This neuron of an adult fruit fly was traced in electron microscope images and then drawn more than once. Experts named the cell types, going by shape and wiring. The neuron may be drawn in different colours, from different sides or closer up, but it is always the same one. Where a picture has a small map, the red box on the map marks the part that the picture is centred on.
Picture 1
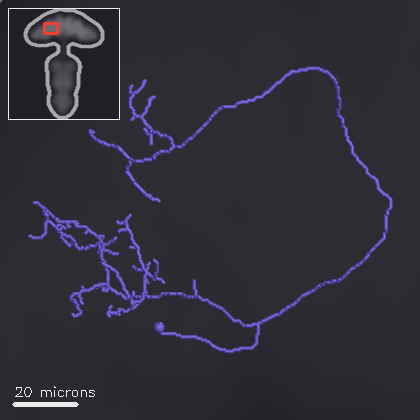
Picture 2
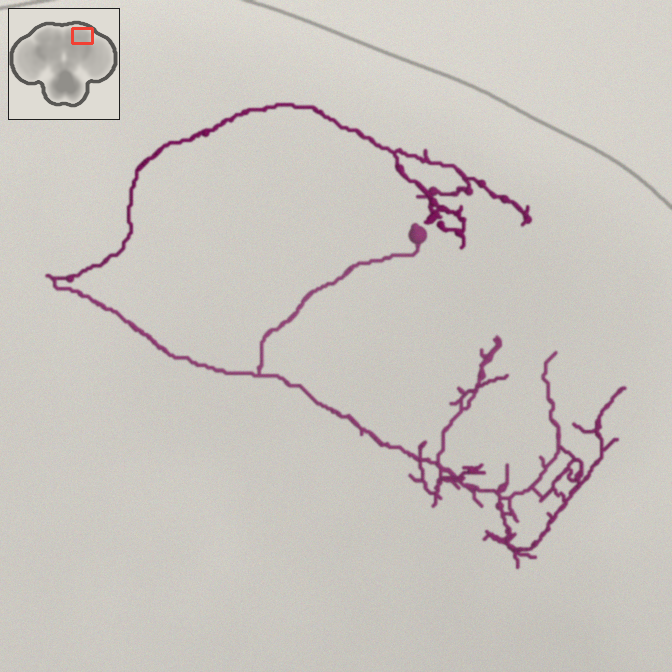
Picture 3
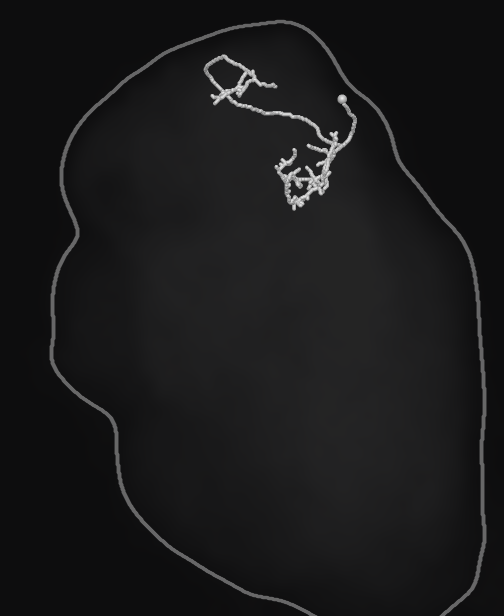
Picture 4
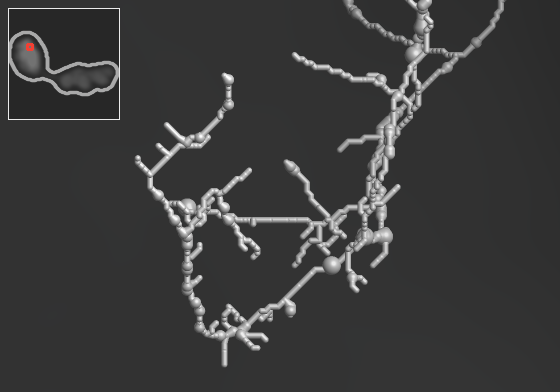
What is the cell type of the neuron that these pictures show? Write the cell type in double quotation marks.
"LHPV5b2"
